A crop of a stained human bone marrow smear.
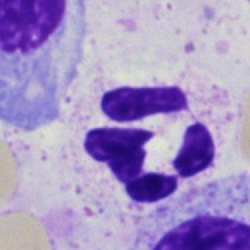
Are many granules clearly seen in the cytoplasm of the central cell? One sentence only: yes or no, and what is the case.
Yes, in the cytoplasm of this cell, many granules are visible.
